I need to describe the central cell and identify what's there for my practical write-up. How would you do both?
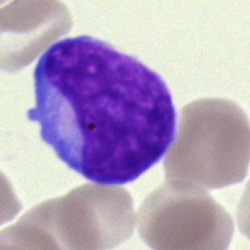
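Most of the cell is filled by the nucleus. Blue cytoplasm surrounds it, paler next to the nucleus and a deeper blue at its outer edge, with no granules seen. A small blunt knob projects from the left edge of the cell. It is a blast.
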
